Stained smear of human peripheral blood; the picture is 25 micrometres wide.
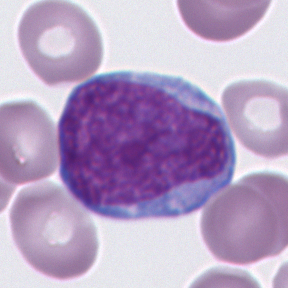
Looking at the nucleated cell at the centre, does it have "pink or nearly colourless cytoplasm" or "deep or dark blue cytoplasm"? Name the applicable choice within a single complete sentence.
What is seen in its cytoplasm is a deep or dark blue colour.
